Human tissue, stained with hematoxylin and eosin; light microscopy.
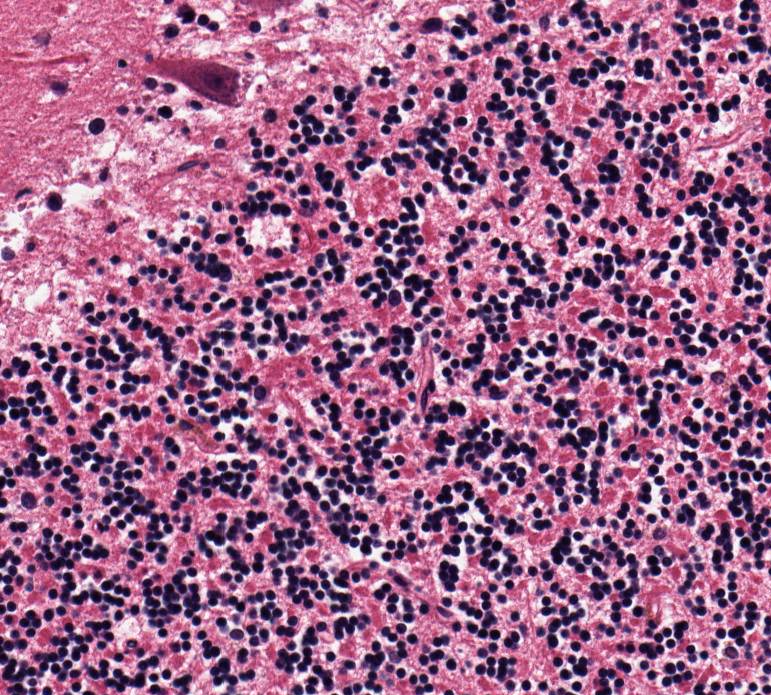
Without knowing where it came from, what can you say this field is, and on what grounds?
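Mostly, the granular layer of the cerebellum is shown here. A dense sheet of small cells with round, dark, uniform nuclei and scant visible cytoplasm fills most of the field.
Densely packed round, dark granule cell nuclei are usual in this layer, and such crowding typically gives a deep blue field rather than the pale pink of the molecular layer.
A pale, sparsely cellular zone of finely fibrillary pink material with a few scattered nuclei occupies the top-left corner.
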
